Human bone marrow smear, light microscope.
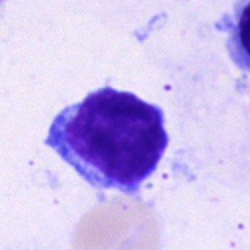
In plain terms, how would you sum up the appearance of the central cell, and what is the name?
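A single nucleus, without lobes, fills most of the cell. Its chromatin stains dark purple and appears dense, showing only faint mottling. No granules are visible in the cytoplasm. Just below the cell lies a pale, faintly stained round shape. The central cell is a lymphocyte.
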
